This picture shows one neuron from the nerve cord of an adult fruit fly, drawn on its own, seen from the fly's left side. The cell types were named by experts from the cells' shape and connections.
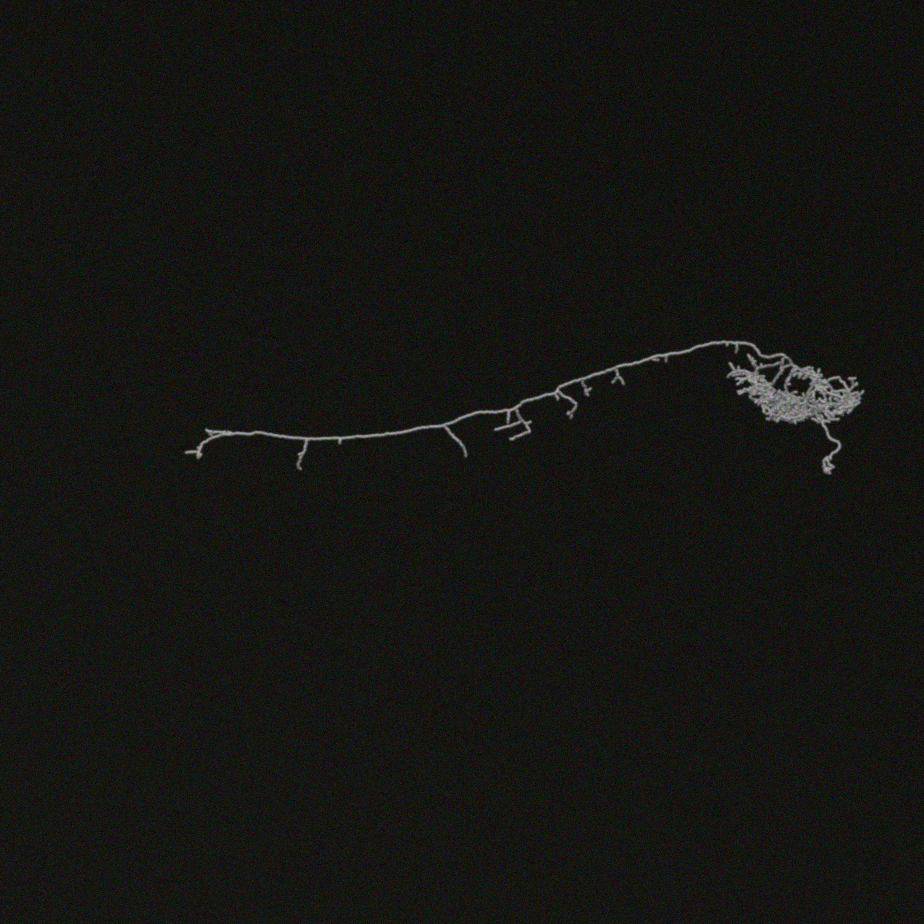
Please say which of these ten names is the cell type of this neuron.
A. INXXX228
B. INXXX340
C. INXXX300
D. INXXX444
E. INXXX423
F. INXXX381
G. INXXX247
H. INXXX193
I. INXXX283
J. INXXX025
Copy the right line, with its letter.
C. INXXX300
